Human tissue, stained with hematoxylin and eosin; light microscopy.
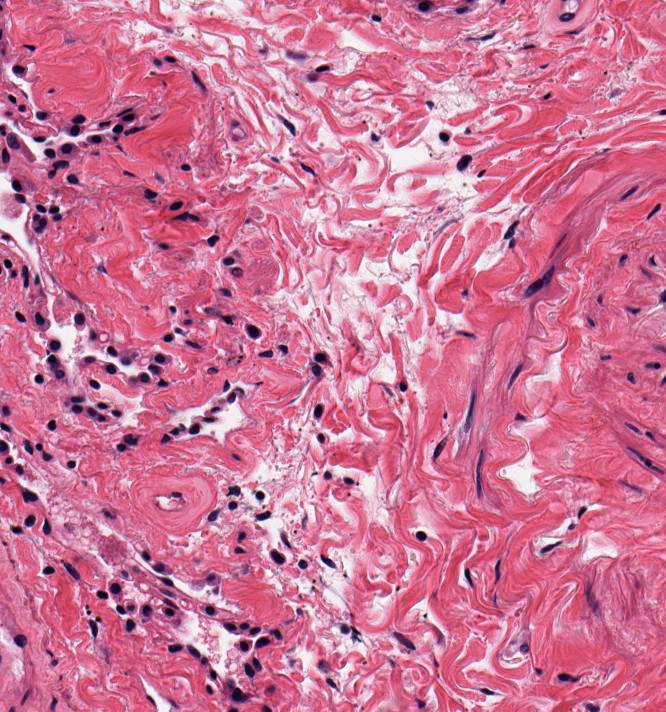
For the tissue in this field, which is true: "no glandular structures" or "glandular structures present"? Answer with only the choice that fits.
No glandular structures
